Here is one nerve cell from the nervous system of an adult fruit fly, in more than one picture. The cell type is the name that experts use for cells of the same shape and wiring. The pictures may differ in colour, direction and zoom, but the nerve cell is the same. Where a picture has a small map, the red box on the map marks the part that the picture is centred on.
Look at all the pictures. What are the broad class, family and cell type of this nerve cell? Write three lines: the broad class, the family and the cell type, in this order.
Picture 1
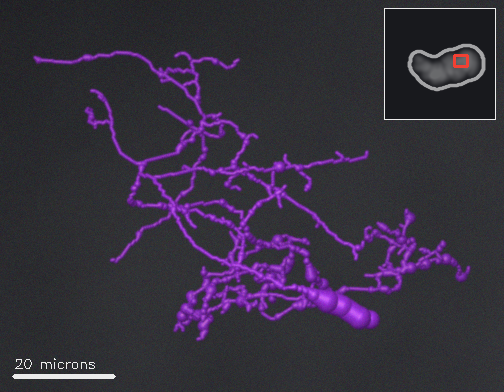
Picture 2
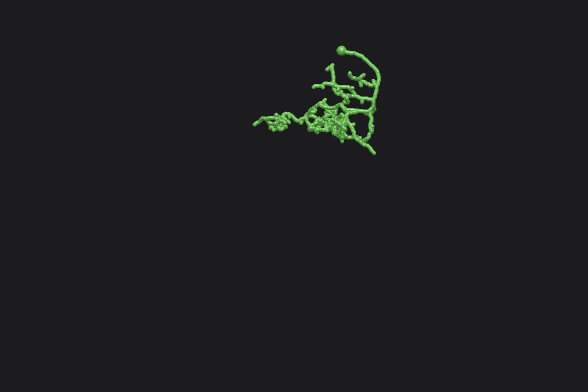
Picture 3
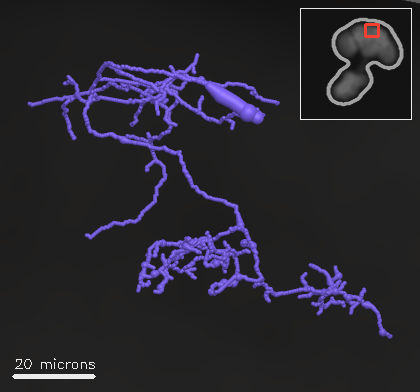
central-brain intrinsic neuron
class DAN
PAM06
